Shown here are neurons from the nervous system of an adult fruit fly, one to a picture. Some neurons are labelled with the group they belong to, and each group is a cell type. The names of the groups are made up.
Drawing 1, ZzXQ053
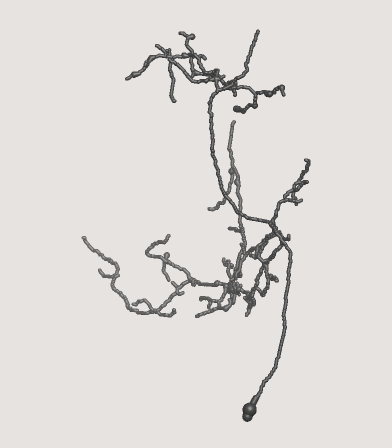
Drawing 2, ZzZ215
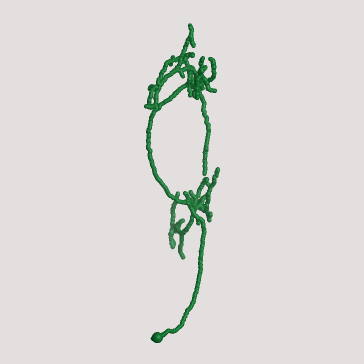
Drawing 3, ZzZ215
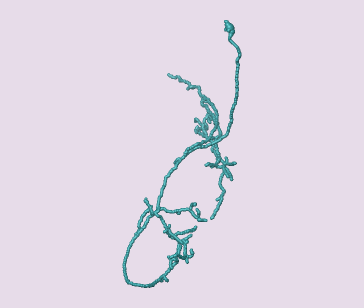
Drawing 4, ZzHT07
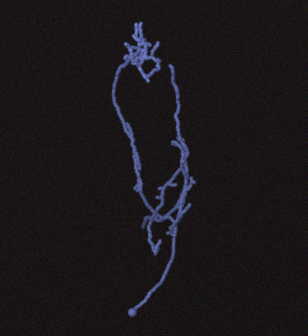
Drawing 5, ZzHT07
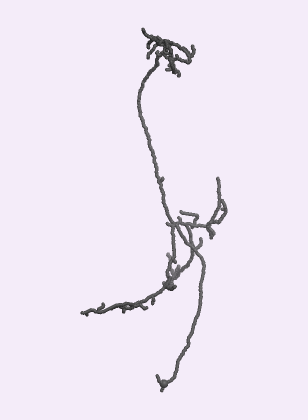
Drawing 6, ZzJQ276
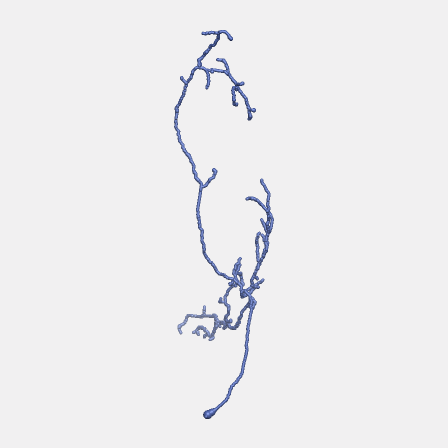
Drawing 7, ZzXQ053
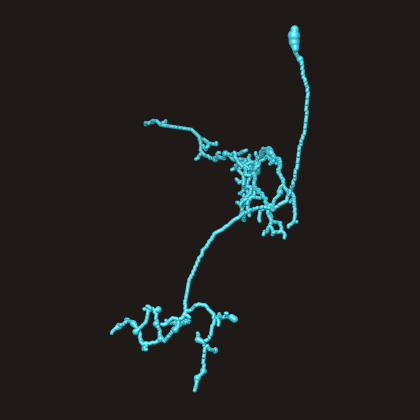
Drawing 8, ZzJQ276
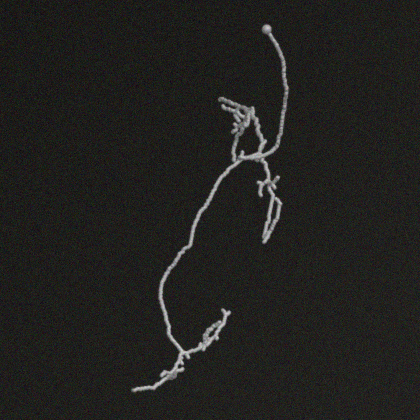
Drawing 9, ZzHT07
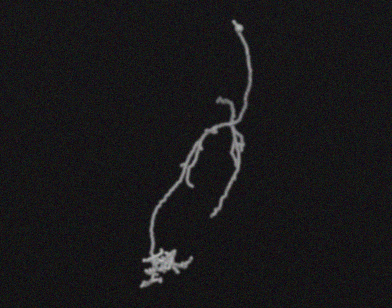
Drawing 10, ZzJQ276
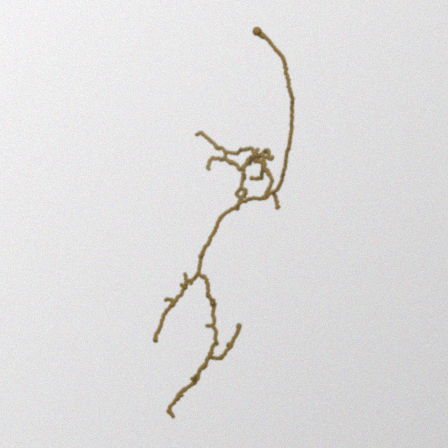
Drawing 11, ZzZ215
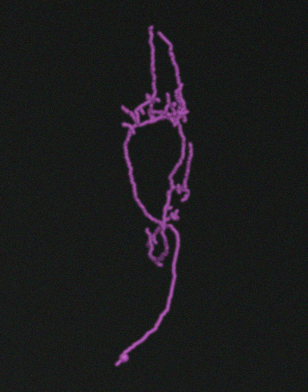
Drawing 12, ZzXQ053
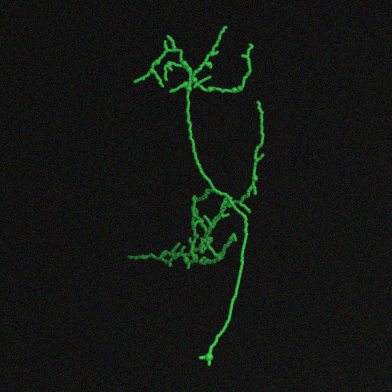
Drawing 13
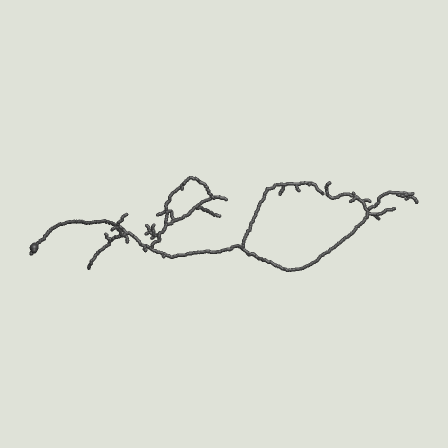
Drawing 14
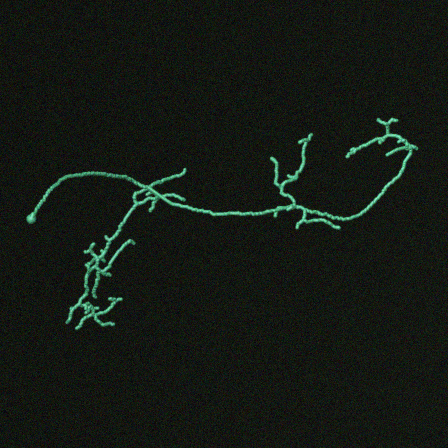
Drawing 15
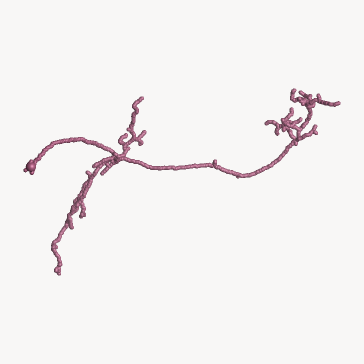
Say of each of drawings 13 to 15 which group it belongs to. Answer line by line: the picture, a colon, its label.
13: ZzJQ276
14: ZzJQ276
15: ZzHT07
